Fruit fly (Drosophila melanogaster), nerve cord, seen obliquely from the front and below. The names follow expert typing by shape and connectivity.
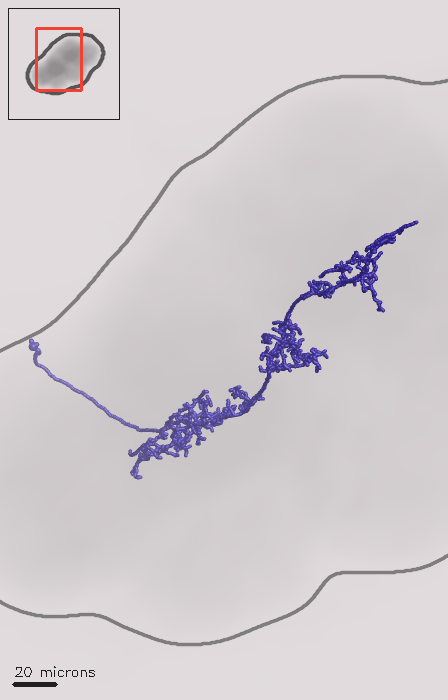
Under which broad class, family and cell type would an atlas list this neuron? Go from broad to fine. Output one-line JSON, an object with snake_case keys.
{"broad_class": "nerve-cord intrinsic neuron", "family": "hemilineage 09A", "cell_type": "IN09A029"}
